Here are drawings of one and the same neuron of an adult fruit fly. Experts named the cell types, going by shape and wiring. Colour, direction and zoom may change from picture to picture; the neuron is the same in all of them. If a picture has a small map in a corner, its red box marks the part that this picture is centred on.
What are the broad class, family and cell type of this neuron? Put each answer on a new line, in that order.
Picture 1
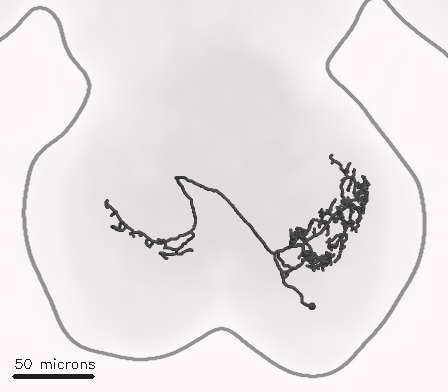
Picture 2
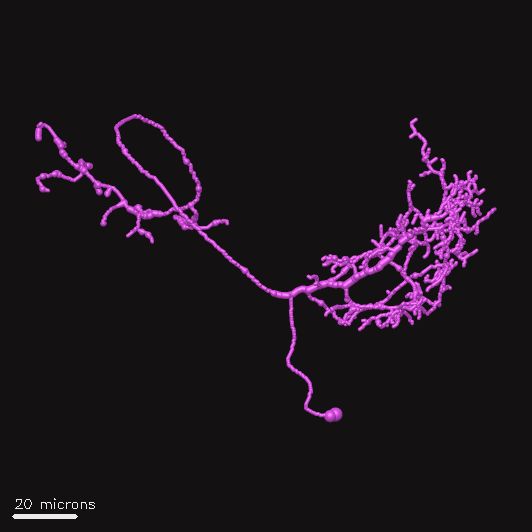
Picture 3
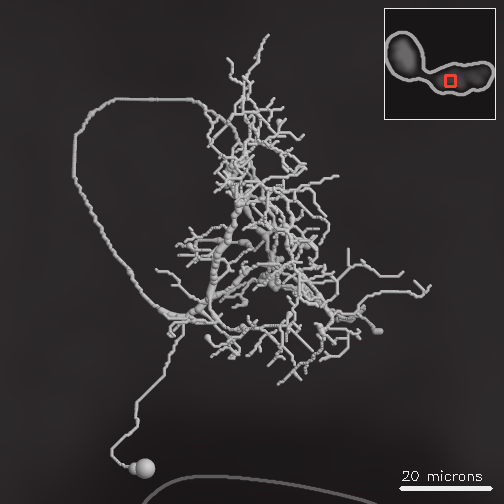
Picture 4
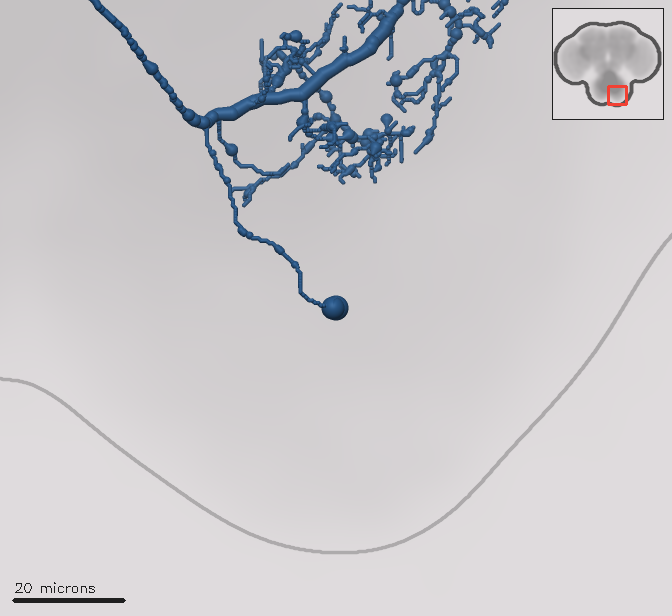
nerve-cord intrinsic neuron
hemilineage 06B
IN06B078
